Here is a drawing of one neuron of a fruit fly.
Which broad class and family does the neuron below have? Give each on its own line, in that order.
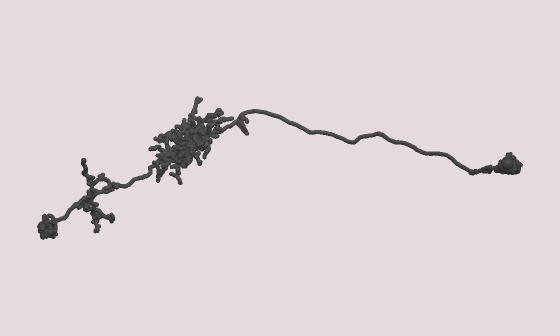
optic-lobe intrinsic neuron
Mi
